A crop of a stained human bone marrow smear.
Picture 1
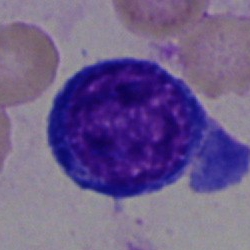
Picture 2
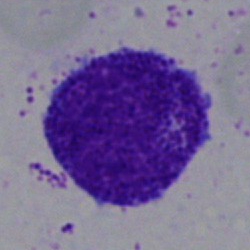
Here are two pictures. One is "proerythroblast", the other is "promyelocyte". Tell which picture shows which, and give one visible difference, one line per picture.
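Picture 1 is a proerythroblast. No granules are visible in the cytoplasm.
Picture 2 is a promyelocyte. The cell is densely packed with dark purple granules.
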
